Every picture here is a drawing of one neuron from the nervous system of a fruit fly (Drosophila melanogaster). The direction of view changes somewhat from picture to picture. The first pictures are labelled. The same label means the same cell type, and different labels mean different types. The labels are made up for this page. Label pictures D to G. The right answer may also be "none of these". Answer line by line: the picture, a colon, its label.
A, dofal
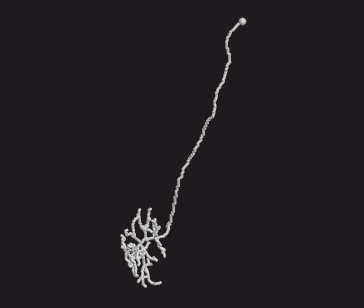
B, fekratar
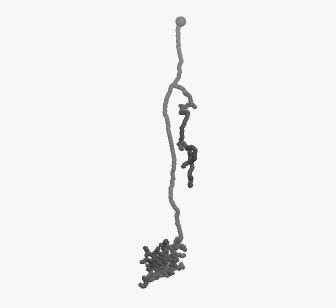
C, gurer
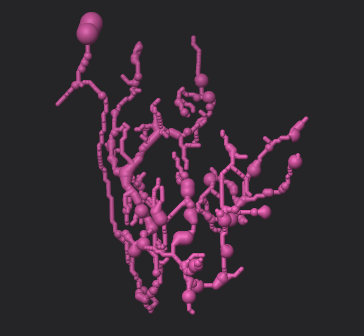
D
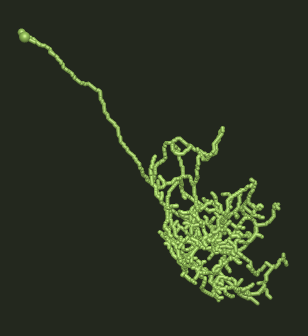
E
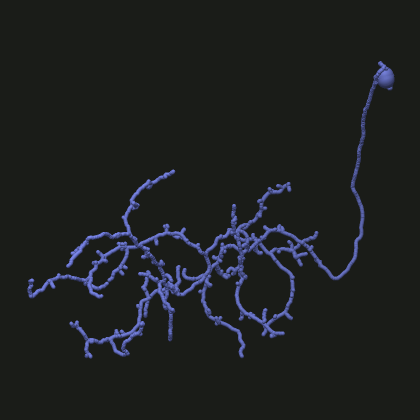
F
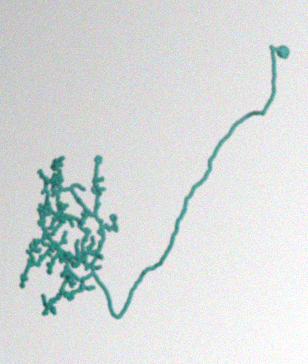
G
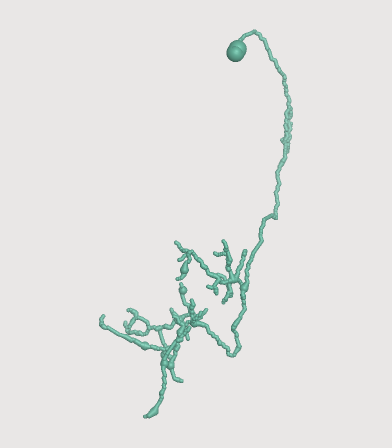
D: none of these
E: gurer
F: dofal
G: gurer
